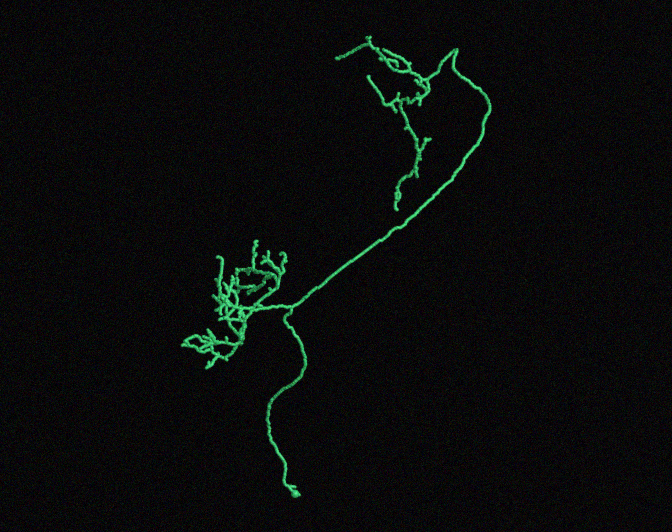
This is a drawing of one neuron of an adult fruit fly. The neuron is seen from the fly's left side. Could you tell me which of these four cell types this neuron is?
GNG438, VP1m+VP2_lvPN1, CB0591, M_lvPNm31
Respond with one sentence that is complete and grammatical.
By cell type, this neuron is classified as M_lvPNm31.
